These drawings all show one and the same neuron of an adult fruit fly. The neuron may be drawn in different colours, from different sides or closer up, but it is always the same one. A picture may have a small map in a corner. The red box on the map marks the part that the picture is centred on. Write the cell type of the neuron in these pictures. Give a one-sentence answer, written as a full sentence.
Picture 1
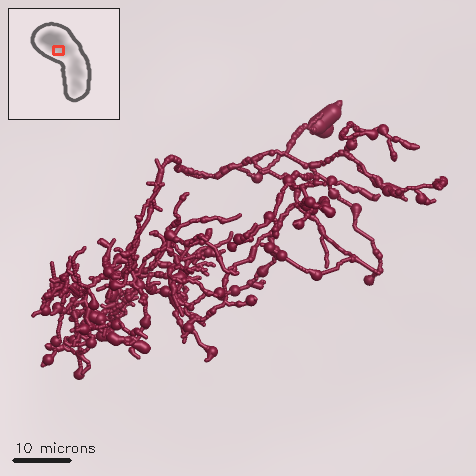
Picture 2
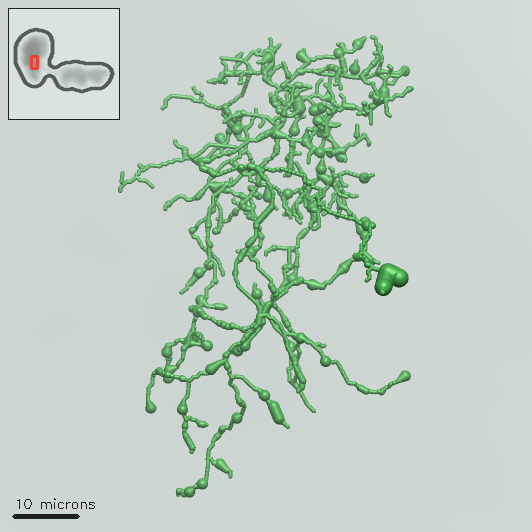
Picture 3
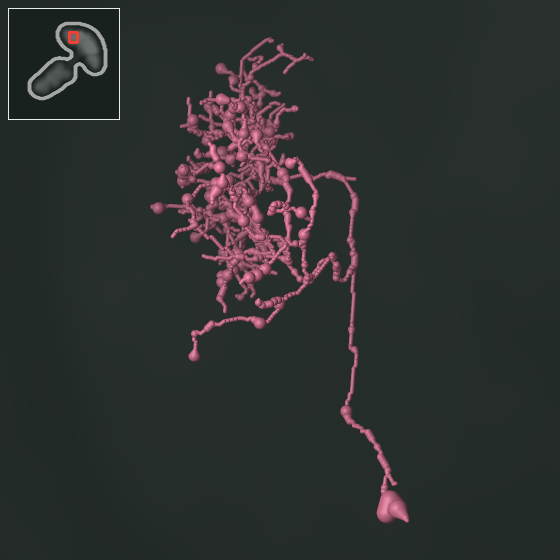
As a matter of cell type, the neuron is Li13.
